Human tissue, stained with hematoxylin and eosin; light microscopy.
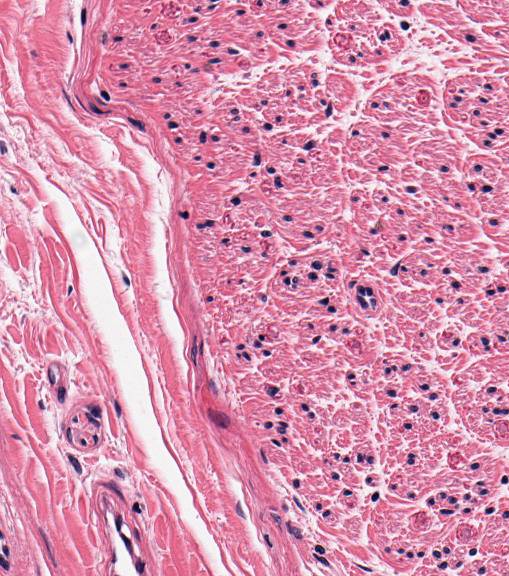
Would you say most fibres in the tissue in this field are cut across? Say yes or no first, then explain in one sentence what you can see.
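Yes. The right two-thirds of the field is tissue cut in cross section, while a strip along the left edge is cut lengthwise.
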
